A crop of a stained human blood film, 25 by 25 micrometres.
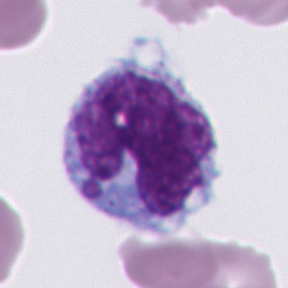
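Monocyte, about 14 micrometres across. Its nucleus, folded into a horseshoe shape with the notch opening toward the bottom of the cell, fills about 70% of the cell's area. The cytoplasm is pale greyish blue, its widest band at the lower left. A small pale bubble-like bleb sticks out from the top edge.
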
